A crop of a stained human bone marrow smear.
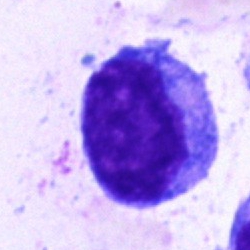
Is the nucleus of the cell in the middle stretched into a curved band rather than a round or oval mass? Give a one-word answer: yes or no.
No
